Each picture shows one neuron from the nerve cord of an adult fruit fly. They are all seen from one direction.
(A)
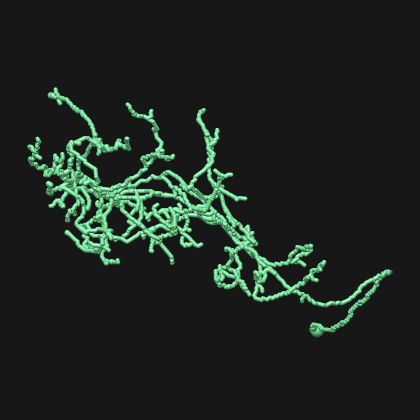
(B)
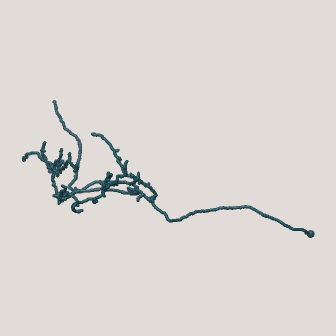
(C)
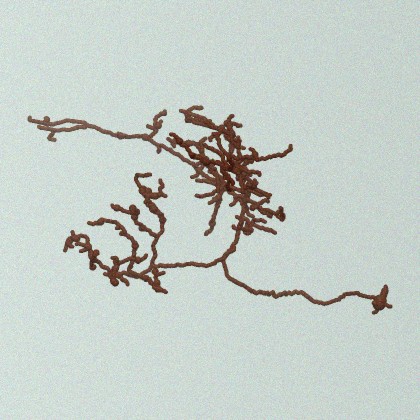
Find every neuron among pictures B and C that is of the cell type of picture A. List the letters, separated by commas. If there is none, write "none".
none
